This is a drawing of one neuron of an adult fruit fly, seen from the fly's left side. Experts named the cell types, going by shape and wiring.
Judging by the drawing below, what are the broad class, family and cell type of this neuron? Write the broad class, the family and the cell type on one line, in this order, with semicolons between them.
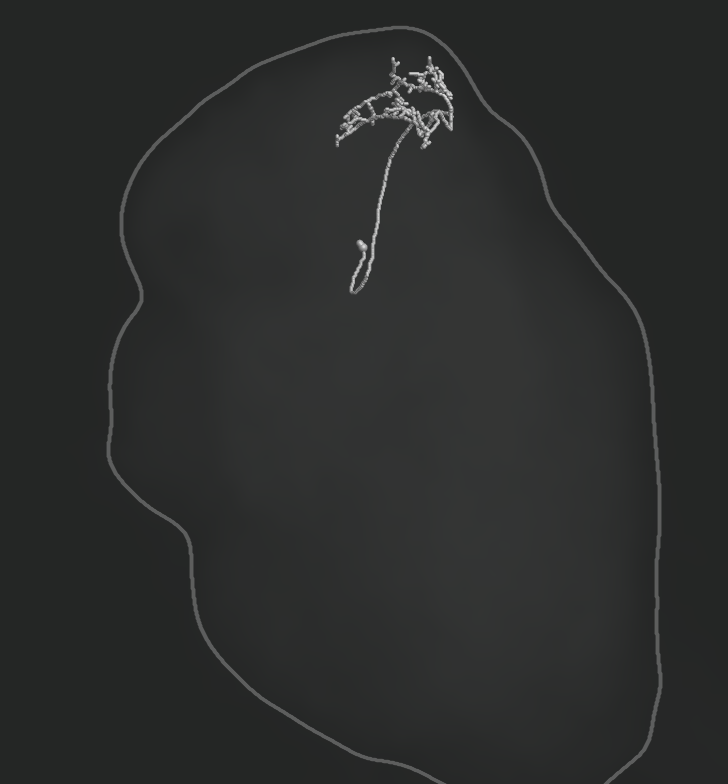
central-brain intrinsic neuron; hemilineage SLPav2; CB2136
